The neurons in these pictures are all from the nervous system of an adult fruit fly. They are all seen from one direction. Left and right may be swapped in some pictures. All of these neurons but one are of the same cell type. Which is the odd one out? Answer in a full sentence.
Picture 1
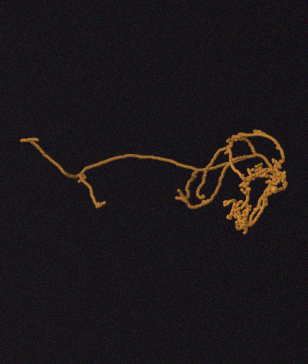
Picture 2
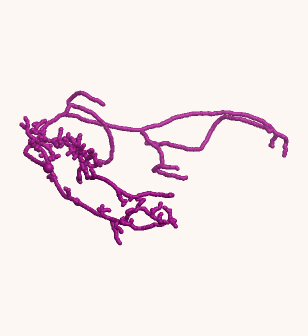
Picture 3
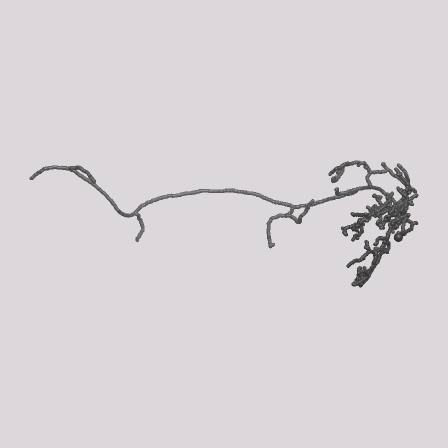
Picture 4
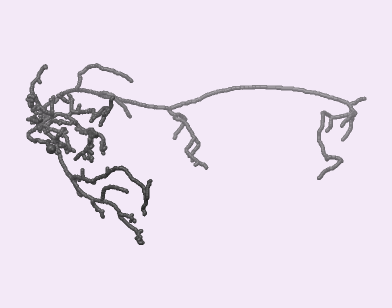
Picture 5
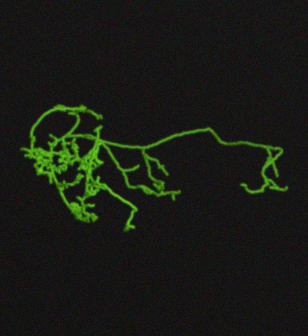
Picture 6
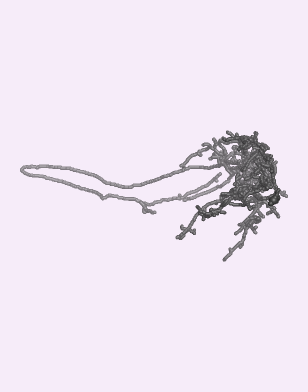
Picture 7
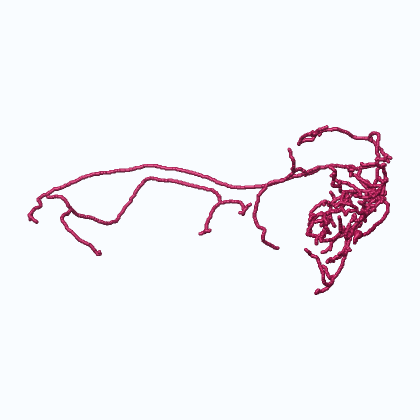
Picture 6 is the odd one out.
